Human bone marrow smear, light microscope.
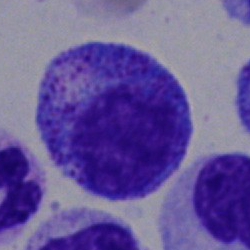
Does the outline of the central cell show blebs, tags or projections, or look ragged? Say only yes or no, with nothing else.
No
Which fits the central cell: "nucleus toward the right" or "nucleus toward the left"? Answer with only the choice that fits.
Nucleus toward the right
